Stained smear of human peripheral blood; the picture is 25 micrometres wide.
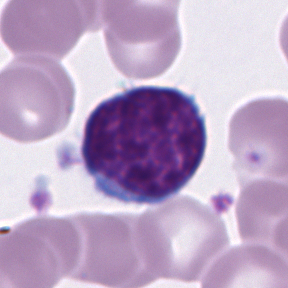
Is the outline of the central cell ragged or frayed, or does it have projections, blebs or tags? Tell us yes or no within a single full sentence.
No, the cell lacks a rough edge; its outline is smooth.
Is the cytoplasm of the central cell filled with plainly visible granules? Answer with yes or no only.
No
